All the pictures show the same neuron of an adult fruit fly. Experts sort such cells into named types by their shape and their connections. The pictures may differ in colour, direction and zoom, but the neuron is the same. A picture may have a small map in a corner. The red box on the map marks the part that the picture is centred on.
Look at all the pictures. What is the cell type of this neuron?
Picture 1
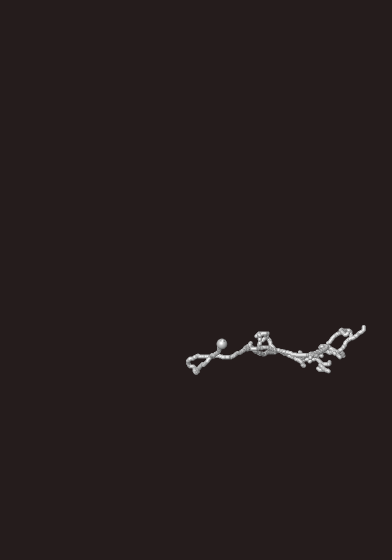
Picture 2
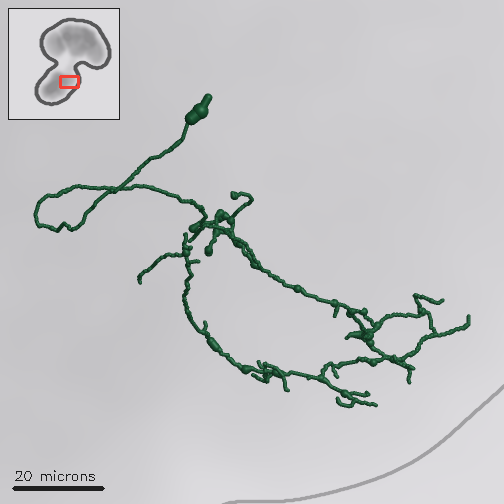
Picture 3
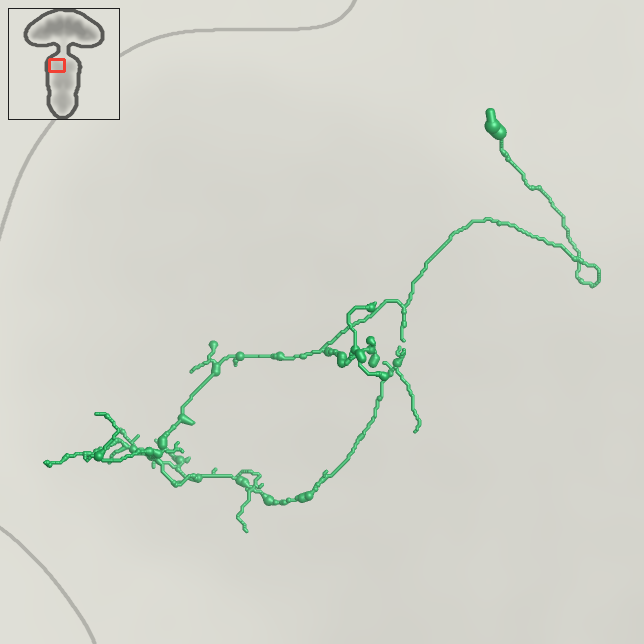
IN14A101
